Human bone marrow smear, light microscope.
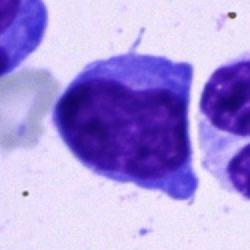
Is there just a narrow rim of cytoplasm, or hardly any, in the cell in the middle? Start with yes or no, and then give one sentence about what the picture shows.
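Yes. The nucleus fills most of the cell.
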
